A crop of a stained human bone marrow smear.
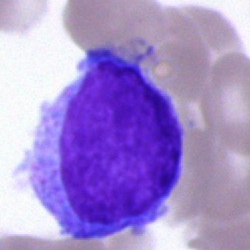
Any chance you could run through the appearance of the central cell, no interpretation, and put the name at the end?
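The nucleus fills most of the cell, leaving a modest rim of cytoplasm. Its chromatin is deep purple and finely stippled, without coarse dark clumps. On the left, the margin is ragged and frayed, and paler cytoplasm holds faint fine reddish-purple specks. This is a blast.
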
